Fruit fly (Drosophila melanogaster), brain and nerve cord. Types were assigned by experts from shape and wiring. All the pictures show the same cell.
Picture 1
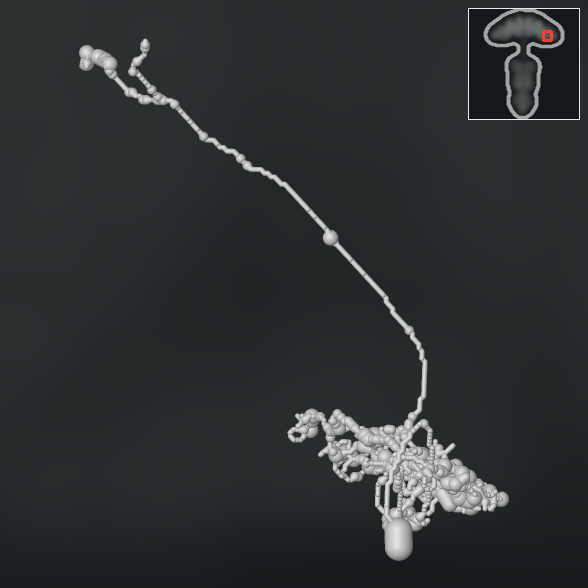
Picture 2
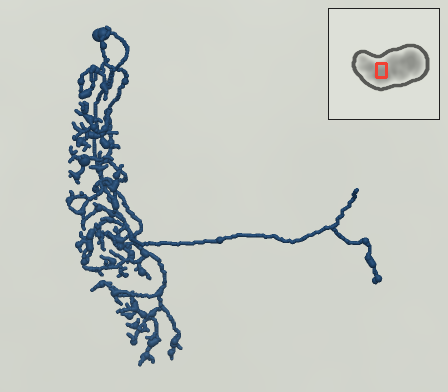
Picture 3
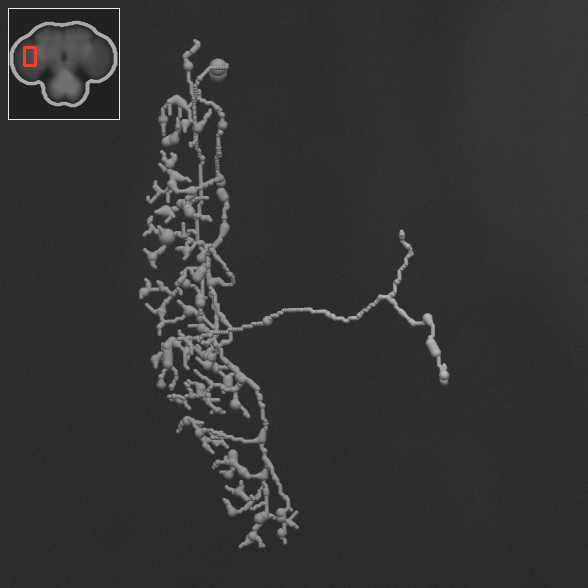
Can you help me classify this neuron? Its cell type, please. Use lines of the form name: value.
cell type: Tlp14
